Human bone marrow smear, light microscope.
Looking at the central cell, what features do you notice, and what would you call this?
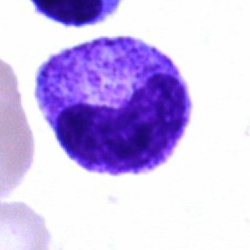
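First, the nucleus: kidney-shaped, with its indentation on the upper side. It sits low, in the lower part of the cell. Fine purple granules fill the cytoplasm, and a paler area of cytoplasm rests inside the nuclear indentation. This is a band neutrophil.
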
